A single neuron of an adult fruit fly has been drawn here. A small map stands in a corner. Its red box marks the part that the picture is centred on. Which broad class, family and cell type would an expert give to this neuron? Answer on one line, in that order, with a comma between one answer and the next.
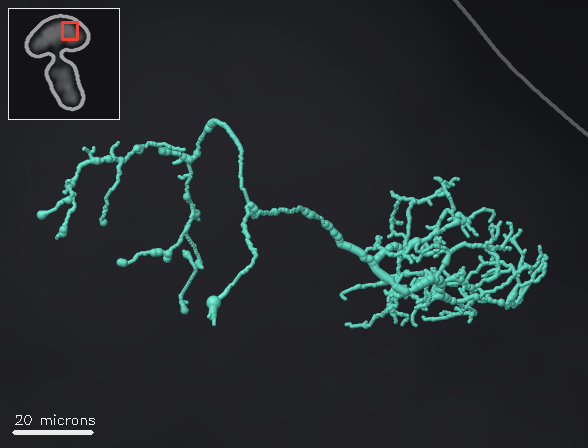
central-brain intrinsic neuron, hemilineage VLPl&p2_lateral, LHAV1a1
